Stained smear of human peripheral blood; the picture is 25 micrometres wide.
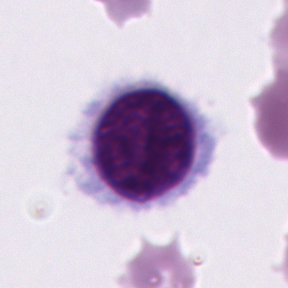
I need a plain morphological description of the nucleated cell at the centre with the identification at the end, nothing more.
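Cytoplasm pale blue, edge ragged with many fine, short projections all around the cell. No coarse granules in the cytoplasm. No other cell touches it; nearby red cells lie apart. Name: hairy cell.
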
